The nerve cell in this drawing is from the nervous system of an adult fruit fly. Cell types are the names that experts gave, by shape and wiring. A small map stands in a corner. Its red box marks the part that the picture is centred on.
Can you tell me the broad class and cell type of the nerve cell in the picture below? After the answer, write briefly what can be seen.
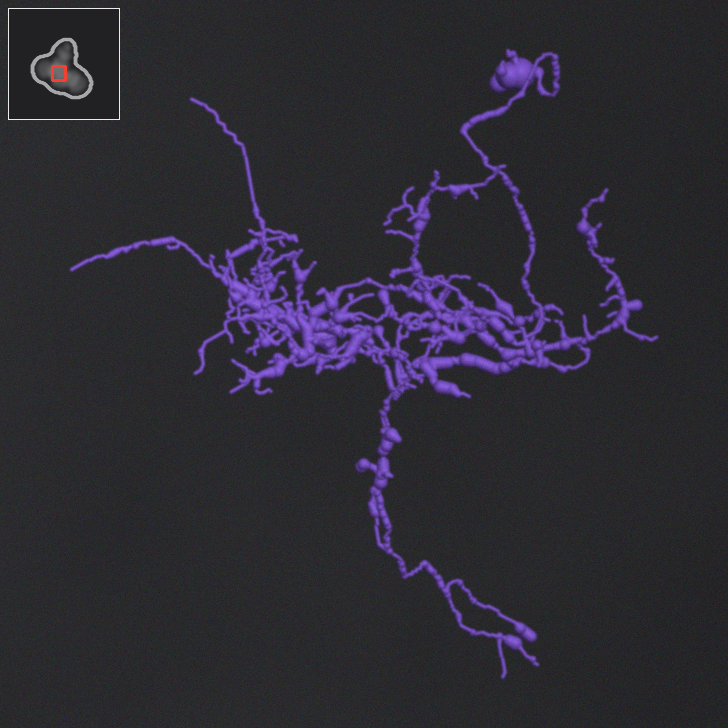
Its broad class is central-brain intrinsic neuron. It is of cell type PS237. The picture shows dozens of branch ends. As drawn here it is about as wide as it is tall.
